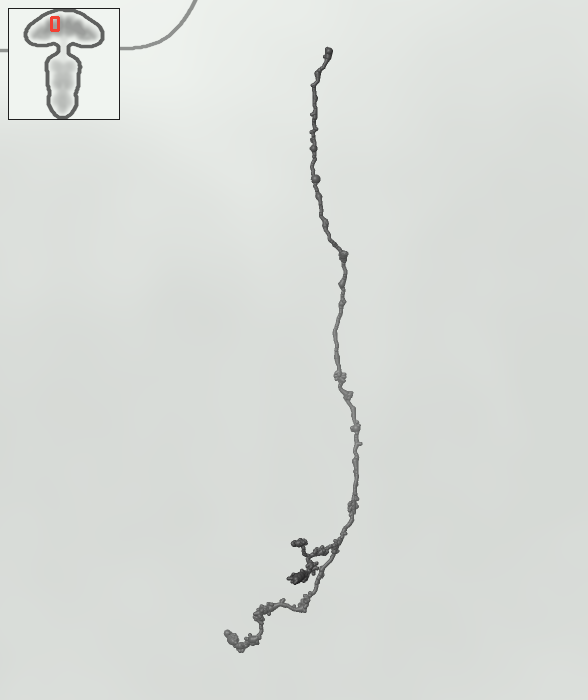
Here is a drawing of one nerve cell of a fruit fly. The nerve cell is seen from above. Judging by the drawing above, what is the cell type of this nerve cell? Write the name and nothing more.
JO-CL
